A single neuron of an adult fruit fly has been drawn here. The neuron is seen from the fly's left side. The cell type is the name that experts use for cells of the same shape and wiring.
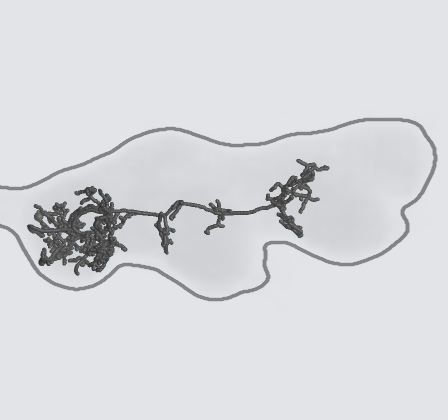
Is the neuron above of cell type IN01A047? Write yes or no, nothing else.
no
